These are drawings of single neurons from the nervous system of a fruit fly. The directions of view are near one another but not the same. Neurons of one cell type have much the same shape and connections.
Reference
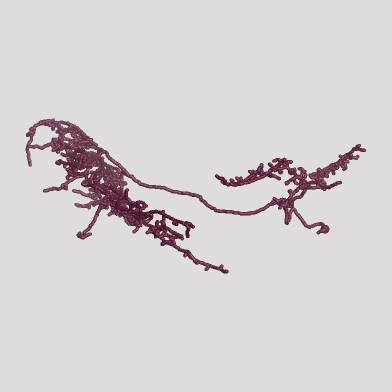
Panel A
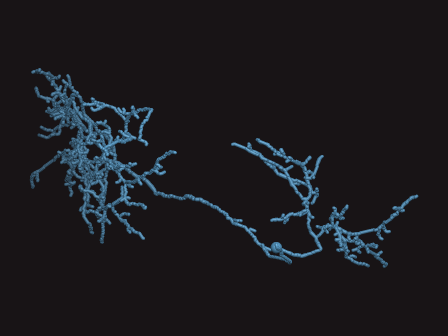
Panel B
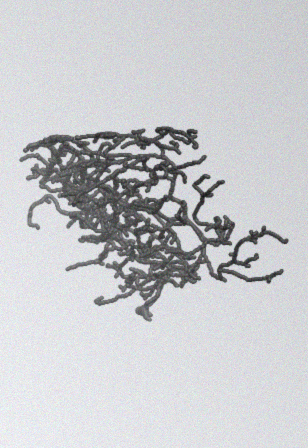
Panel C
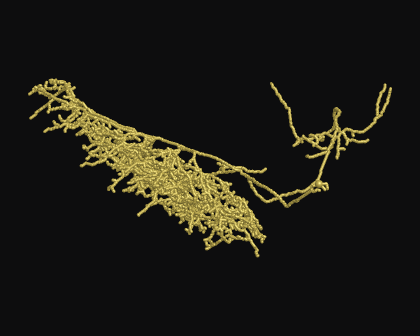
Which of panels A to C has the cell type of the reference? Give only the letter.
A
